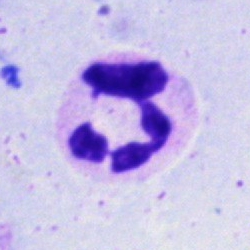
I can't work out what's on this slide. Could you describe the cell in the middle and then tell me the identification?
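Here the nucleus is divided into separate lobes, arranged in a ring around a pale centre. Its chromatin is dense, dark purple and clumped. The round, smooth cell holds plentiful pale pink cytoplasm. So, this is a segmented neutrophil.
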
